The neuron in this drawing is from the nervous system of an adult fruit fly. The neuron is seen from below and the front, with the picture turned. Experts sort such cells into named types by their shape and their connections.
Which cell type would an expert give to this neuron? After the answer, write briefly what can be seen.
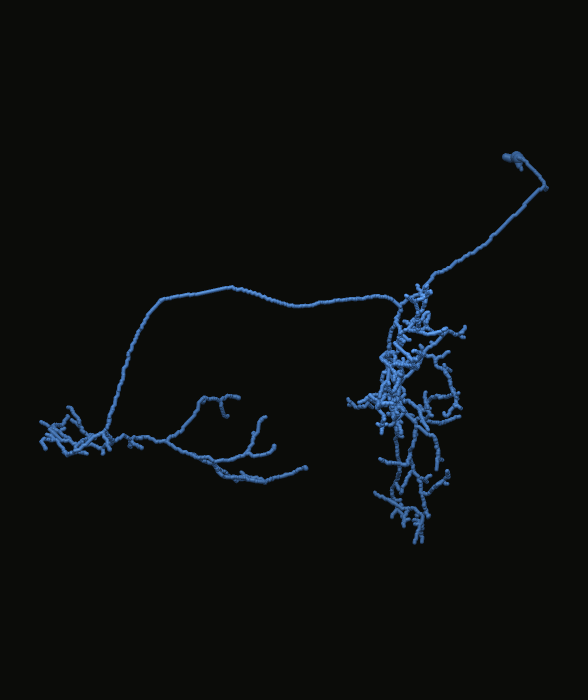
Its cell type is CB1795. This is a central-brain intrinsic neuron. Dozens of branch ends can be seen. In this view it is wider than it is tall.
